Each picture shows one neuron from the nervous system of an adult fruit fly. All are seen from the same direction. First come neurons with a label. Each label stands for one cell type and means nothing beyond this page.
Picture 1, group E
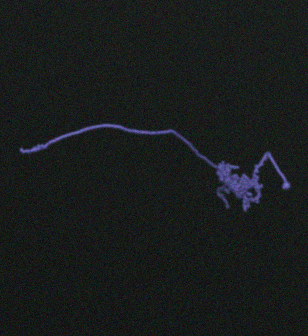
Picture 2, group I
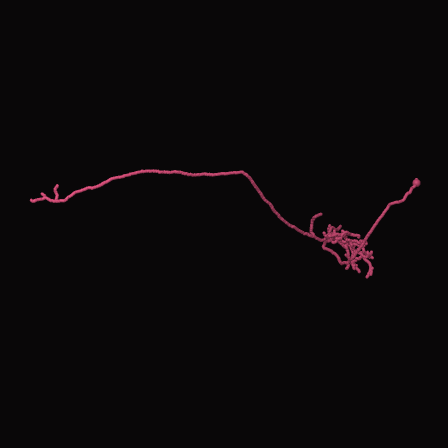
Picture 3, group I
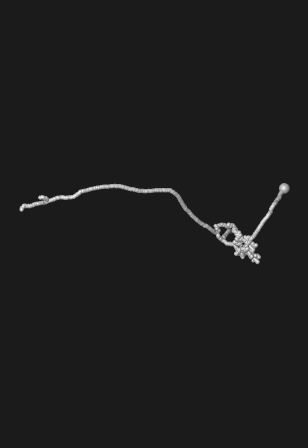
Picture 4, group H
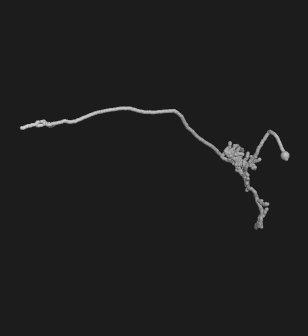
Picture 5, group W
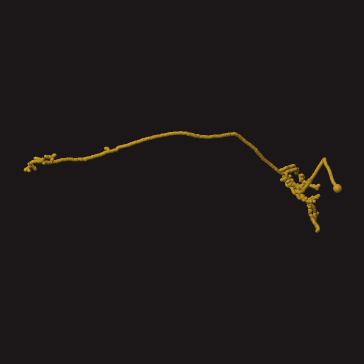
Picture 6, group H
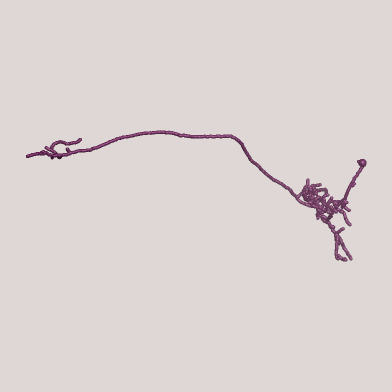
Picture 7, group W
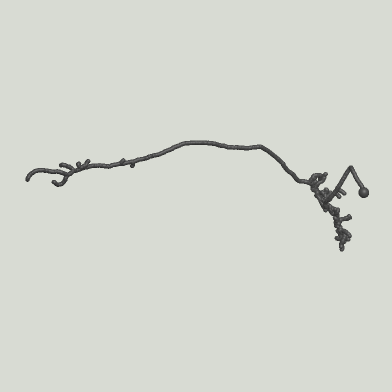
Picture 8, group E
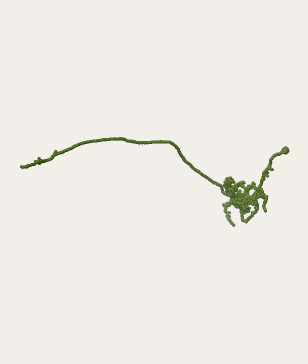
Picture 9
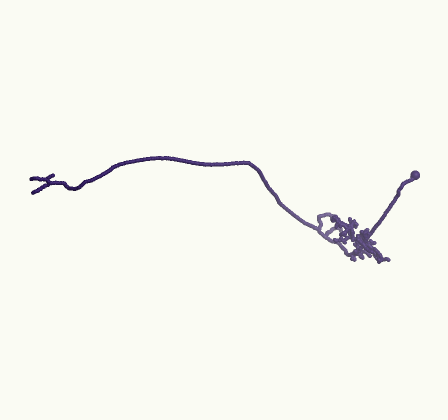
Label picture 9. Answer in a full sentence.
It belongs to group I.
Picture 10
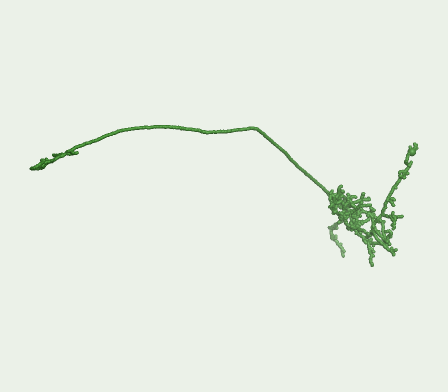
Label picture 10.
It belongs to group E.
